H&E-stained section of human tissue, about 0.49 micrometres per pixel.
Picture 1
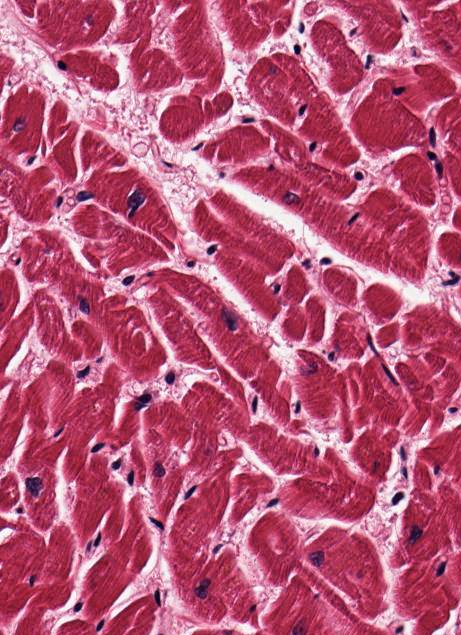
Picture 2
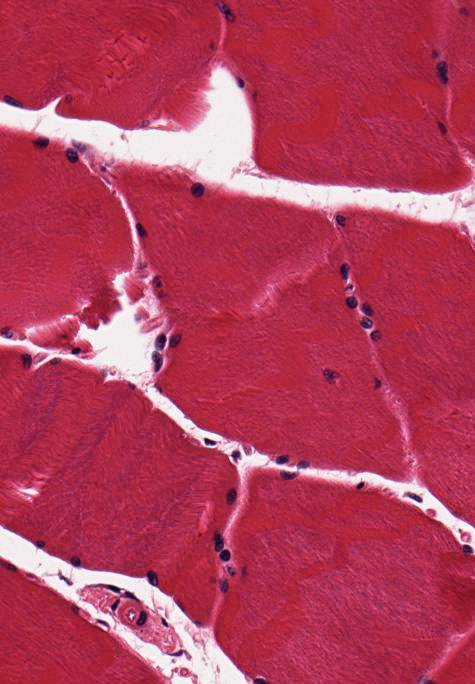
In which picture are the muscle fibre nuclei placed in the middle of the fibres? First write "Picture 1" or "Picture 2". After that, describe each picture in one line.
Picture 1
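What picture 1 shows: The muscle fibre nuclei are oval and lie centrally within the fibres.
What picture 2 shows: The small dark oval nuclei sit at the edges of the fibres, just under their borders, rather than in their centres.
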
